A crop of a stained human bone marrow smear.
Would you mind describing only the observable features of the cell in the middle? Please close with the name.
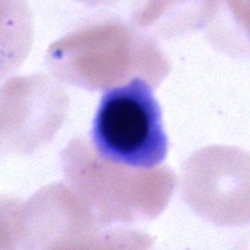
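Cytoplasm deep blue, without visible granules. Rim wider lower right than upper left. Nucleus: no nucleoli seen. Erythroblast.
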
